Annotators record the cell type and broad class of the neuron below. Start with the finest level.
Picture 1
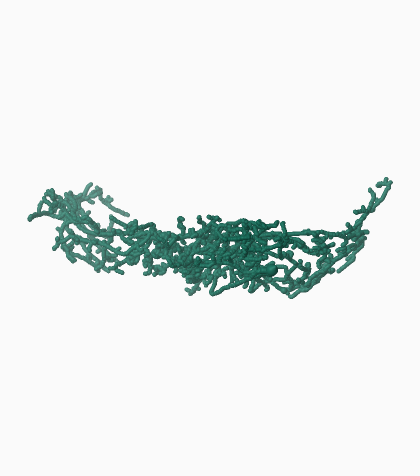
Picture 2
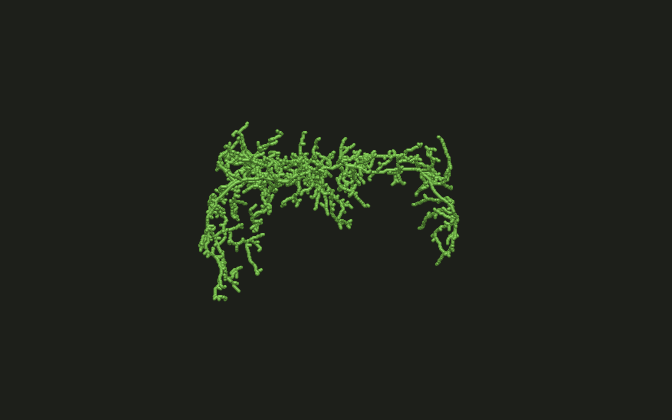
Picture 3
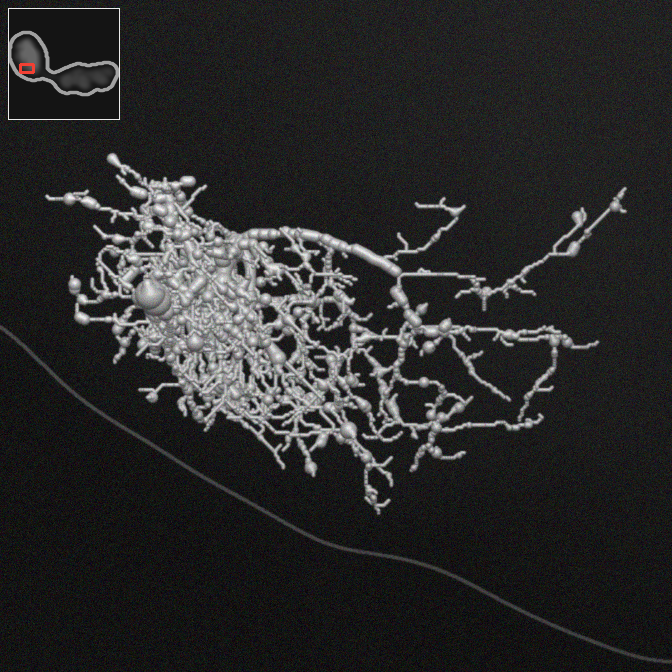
GNG028; central-brain intrinsic neuron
